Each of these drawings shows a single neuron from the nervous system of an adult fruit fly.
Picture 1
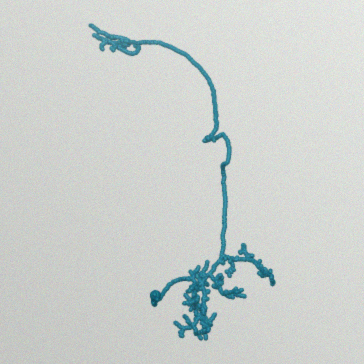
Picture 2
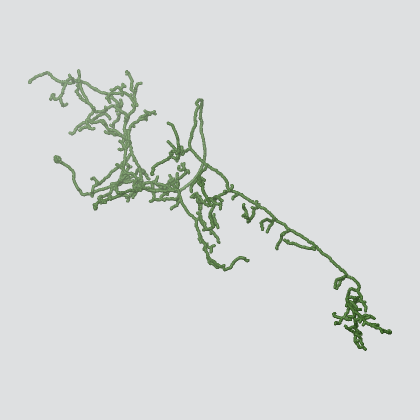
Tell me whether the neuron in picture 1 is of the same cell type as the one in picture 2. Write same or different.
different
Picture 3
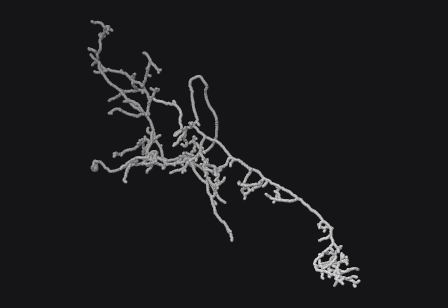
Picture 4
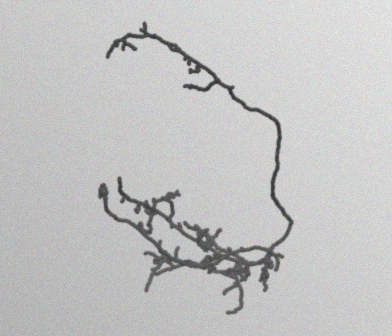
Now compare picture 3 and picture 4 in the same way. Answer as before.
different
